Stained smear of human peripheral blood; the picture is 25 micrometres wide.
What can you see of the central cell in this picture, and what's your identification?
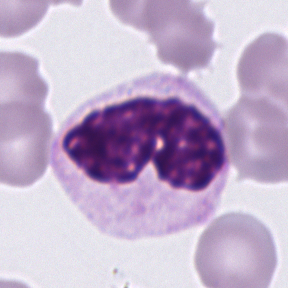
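What catches my eye is a deep notch in the lower edge of the nucleus, dividing it into two lobes joined along the top. I'd put the nucleus at about 14 by 8 micrometres. The chromatin is dark purple and clumped, with small pale gaps. Around it, the cytoplasm is pale lilac-grey and holds fine, faint pinkish-purple granules. This is a segmented neutrophil.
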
